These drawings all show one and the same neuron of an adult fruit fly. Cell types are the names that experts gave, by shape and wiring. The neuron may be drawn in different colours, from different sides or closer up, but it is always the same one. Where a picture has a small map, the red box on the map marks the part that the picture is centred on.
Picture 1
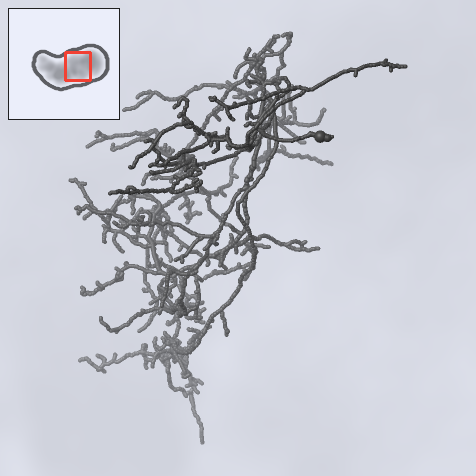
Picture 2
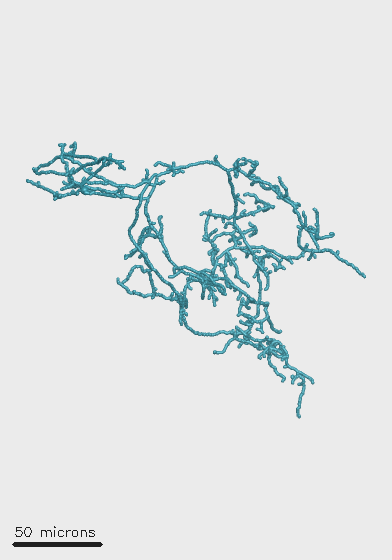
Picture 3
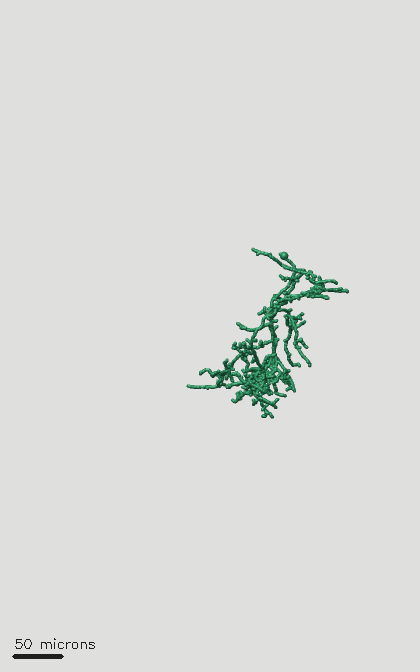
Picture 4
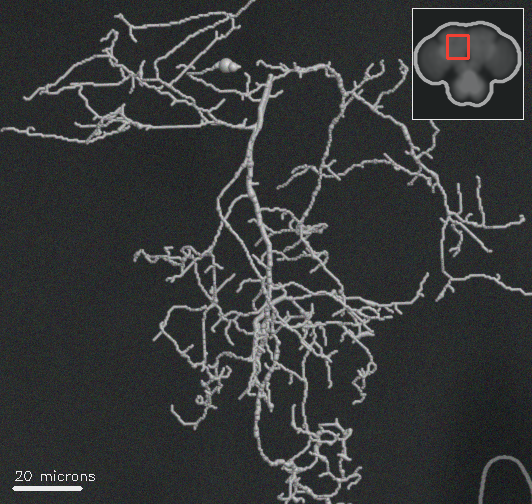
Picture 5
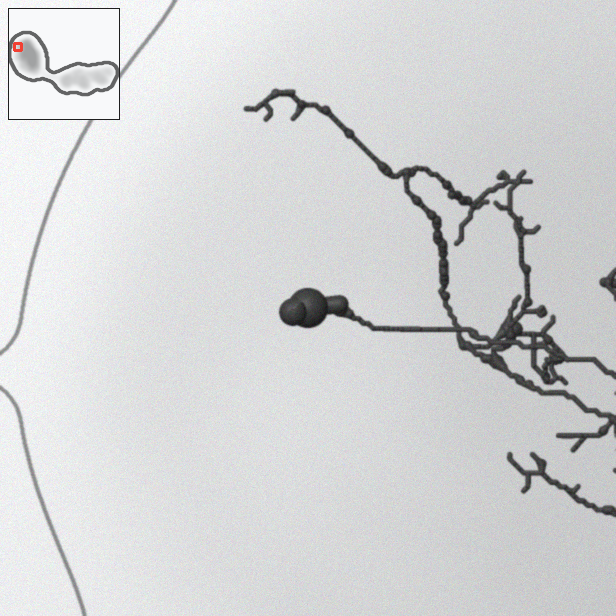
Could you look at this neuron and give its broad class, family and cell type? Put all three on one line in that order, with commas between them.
central-brain intrinsic neuron, hemilineage CREa2_ventral, LAL025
